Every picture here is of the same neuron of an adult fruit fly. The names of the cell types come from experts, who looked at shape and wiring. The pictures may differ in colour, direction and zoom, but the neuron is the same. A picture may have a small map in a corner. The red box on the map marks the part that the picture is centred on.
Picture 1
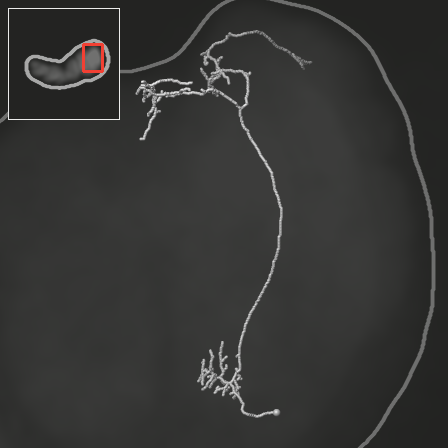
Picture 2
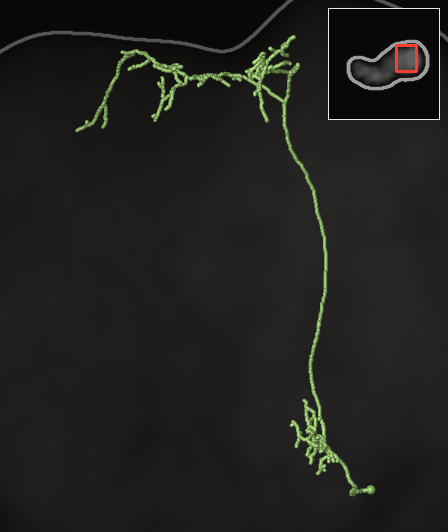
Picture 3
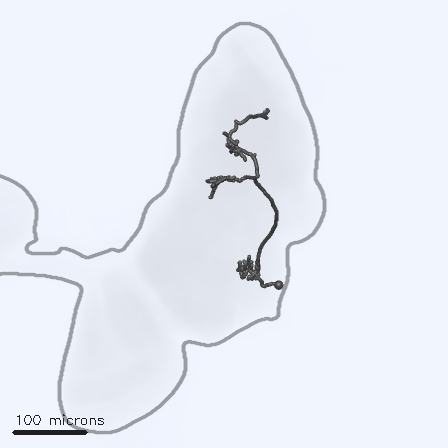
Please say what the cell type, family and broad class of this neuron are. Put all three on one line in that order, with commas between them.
FLA005m, hemilineage FLAa3, central-brain intrinsic neuron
